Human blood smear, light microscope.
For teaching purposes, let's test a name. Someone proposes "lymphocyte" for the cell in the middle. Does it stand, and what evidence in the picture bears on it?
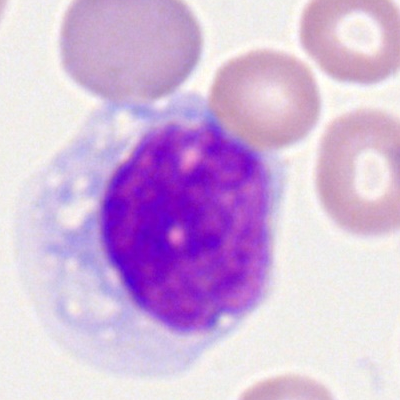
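First point: several small clear vacuoles lie in the cytoplasm on the left side of the cell.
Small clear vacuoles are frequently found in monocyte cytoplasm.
So the name lymphocyte does not fit; this cell is a monocyte. Next, the outline is irregular rather than round. The chromatin stains deep purple in a mottled, clumped pattern. No distinct granules show in the cytoplasm. Last, red cells touch the upper edge of the cell.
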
